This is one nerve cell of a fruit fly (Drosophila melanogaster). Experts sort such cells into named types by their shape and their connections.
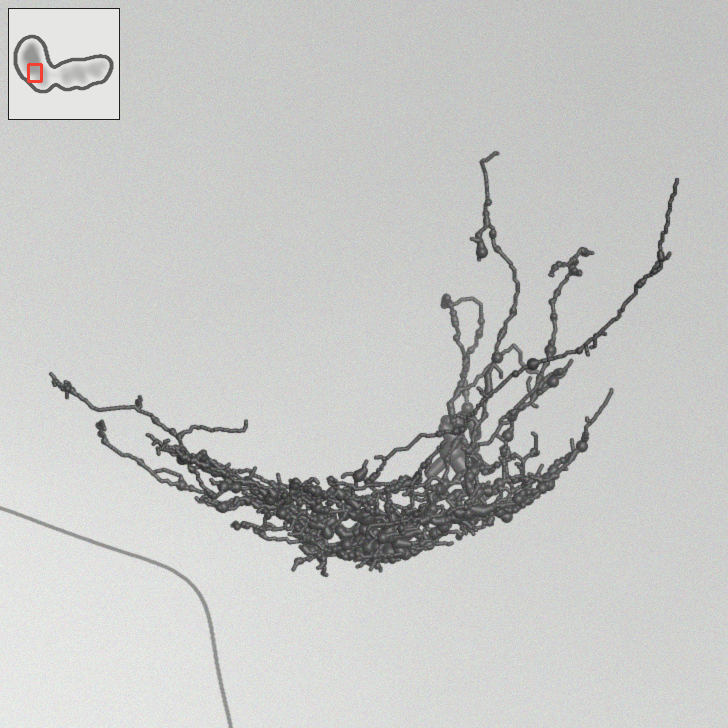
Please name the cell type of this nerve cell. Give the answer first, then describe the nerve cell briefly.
It is of cell type GNG665. It is a central-brain intrinsic neuron. The cell body is in the middle of the picture. The picture shows dozens of branch ends.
